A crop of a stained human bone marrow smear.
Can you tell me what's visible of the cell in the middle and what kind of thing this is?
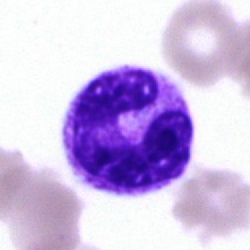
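First, the nucleus: a curved band wrapping around the middle of the cell. Next, the chromatin: dark purple and coarsely clumped, with no nucleoli seen. Then the surface: free of projections. Finally, the name: band neutrophil.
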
